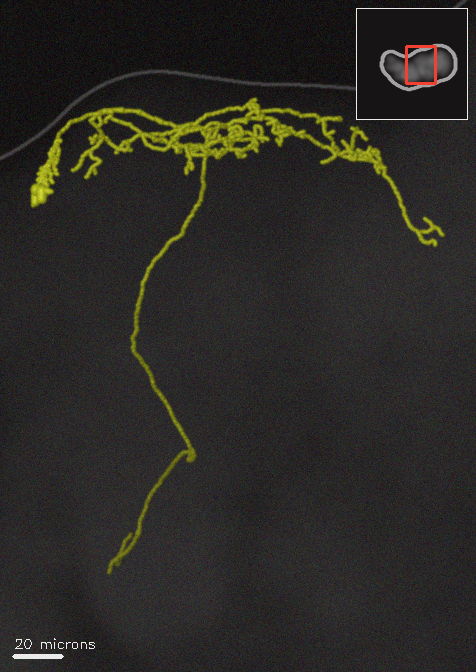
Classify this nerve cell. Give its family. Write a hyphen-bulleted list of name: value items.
- family: DNES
